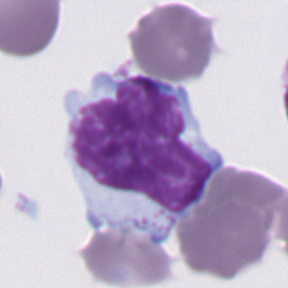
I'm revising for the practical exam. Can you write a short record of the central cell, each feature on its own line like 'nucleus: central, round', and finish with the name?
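Nuclear shape: large and irregular, with folds and indentations
Position: nucleus in the upper part, most cytoplasm below it
Nucleolus: none that I can make out
Granules: a few fine reddish-purple ones near the lower edge
So, the name: large granular lymphocyte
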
